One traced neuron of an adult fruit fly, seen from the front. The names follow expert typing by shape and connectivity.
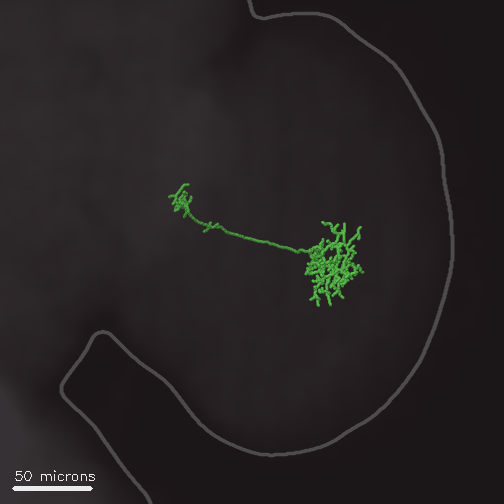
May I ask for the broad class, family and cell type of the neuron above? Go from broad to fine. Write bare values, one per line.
optic-lobe intrinsic neuron
Tm
Tm16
